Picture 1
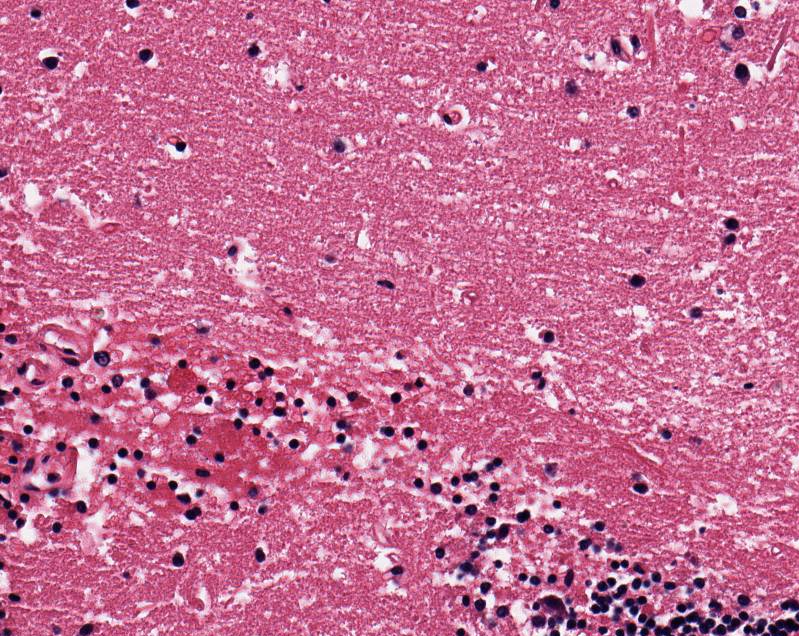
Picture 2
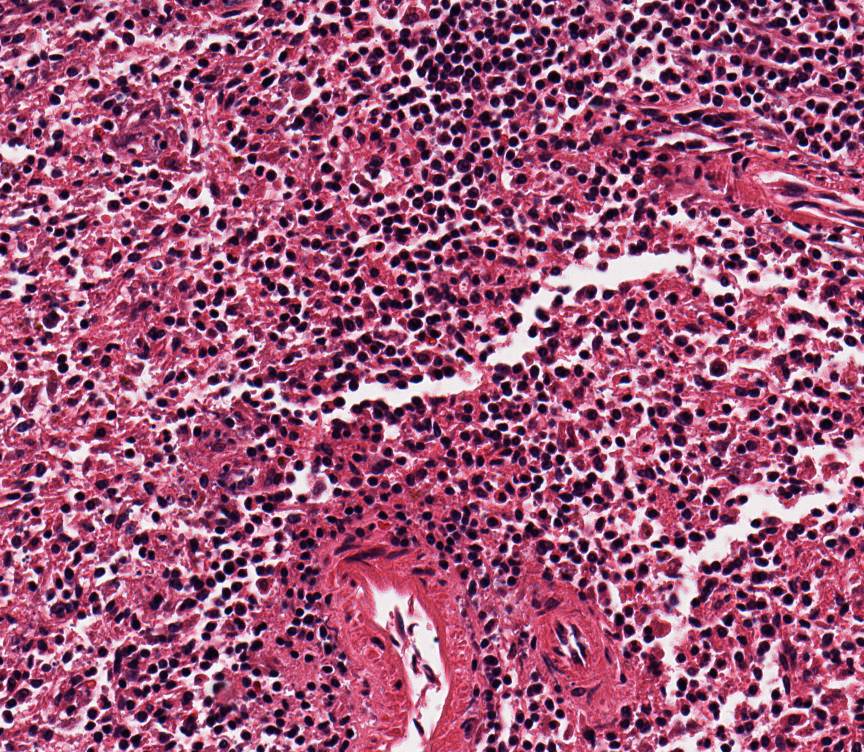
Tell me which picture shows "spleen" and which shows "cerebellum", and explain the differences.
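The cerebellum is in picture 1 and the spleen in picture 2. In picture 1, the upper two-thirds is pale pink, finely granular neuropil with sparse nuclei; its border with a more cellular zone runs obliquely from the left edge at mid-height toward the lower right. Small round dark nuclei are packed closely in the bottom right corner, while across the lower left they lie loosely scattered in pink material. Picture 2 is a dense sheet of cells, mostly lymphocytes with small, round, darkly stained nuclei and scant cytoplasm, with no glands or epithelium. Narrow, branching clear slits cross the centre of the field toward the right.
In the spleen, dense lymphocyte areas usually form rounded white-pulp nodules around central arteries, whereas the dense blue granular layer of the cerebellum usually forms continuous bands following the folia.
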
